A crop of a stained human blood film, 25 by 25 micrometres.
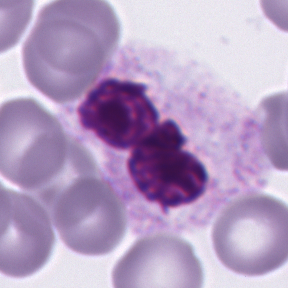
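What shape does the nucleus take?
Two lobes, one upper left and one lower right, joined to each other near the middle of the cell.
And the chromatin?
Dark purple and coarsely clumped.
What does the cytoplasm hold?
Fine, scattered pinkish-violet granules.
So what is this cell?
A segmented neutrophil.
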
